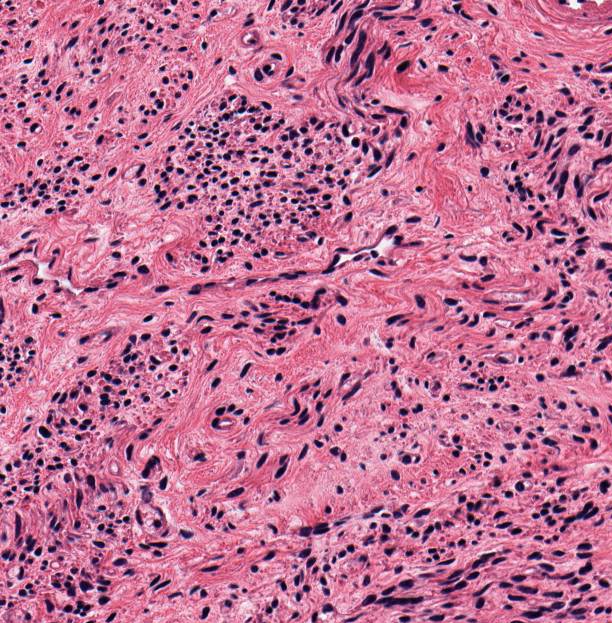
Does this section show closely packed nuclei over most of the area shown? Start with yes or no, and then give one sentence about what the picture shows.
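No. The field consists mostly of pink fibrous stroma with scattered cells.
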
